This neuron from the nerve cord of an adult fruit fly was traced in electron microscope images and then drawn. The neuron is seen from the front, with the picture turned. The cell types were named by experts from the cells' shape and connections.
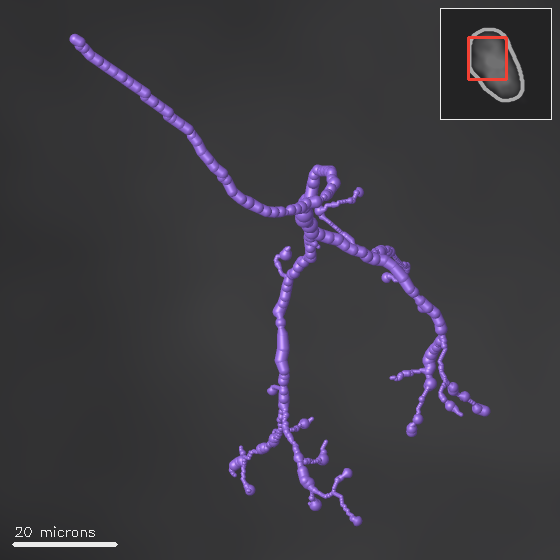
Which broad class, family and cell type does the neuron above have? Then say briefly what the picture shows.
It is a sensory neuron entering the nerve cord. The name of its family is class mechanosensory proprioceptive. Its cell type is SNpp10. No cell body is drawn. By the scale bar it is about 95 microns tall in this view.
